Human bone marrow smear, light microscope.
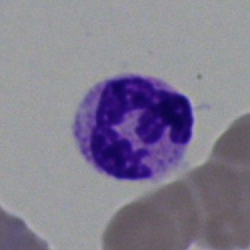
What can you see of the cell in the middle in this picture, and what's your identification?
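First, the nucleus: a thick curved band wrapped around a pale central area of cytoplasm. Second, that band is pinched in at several places into lumpy portions. Third, the chromatin is dark purple and coarsely clumped. Fourth, fine pinkish-violet granules are scattered through the cytoplasm. This is a segmented neutrophil.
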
